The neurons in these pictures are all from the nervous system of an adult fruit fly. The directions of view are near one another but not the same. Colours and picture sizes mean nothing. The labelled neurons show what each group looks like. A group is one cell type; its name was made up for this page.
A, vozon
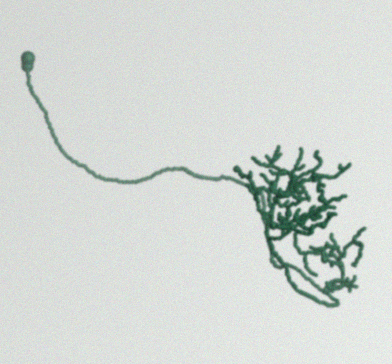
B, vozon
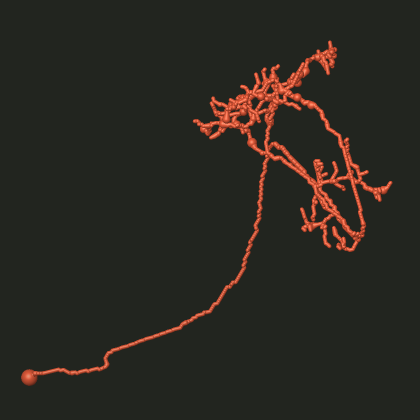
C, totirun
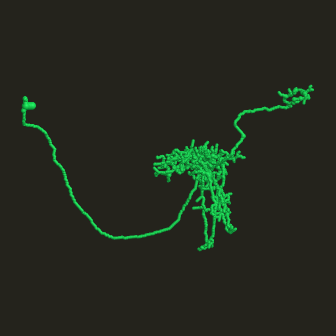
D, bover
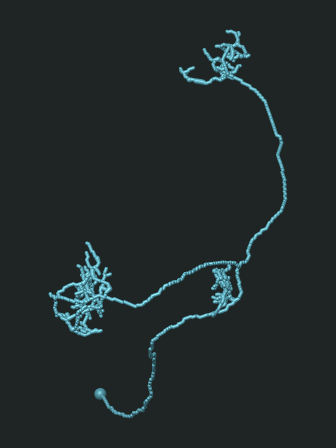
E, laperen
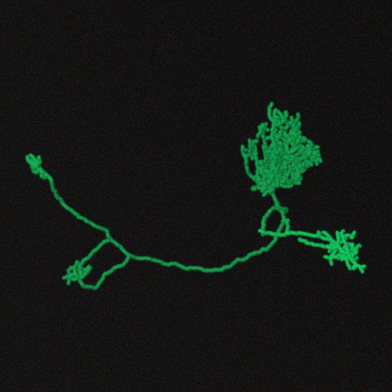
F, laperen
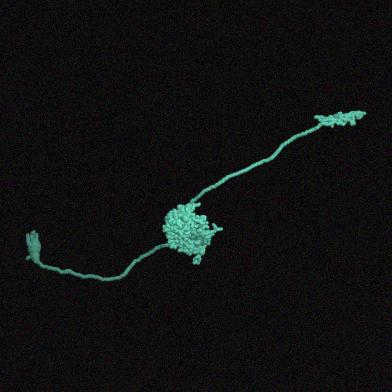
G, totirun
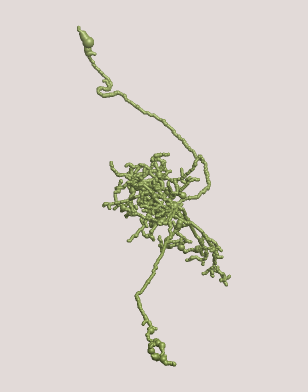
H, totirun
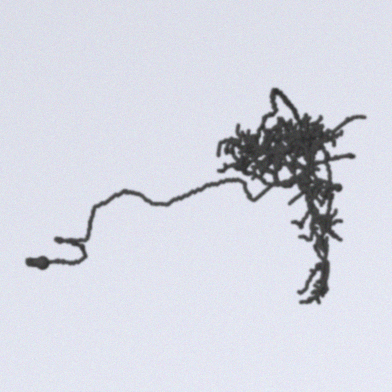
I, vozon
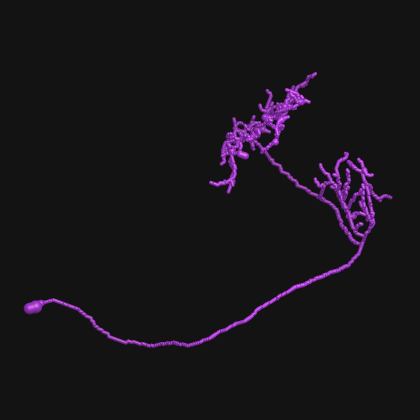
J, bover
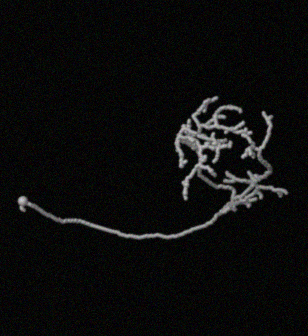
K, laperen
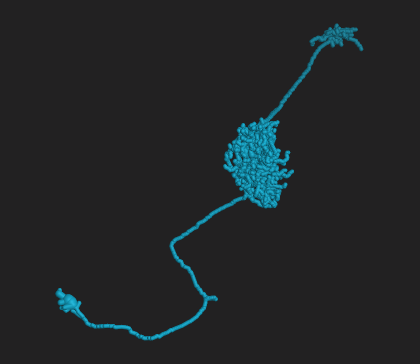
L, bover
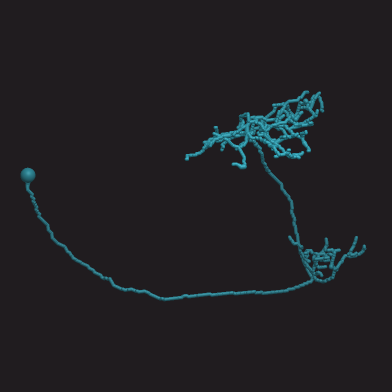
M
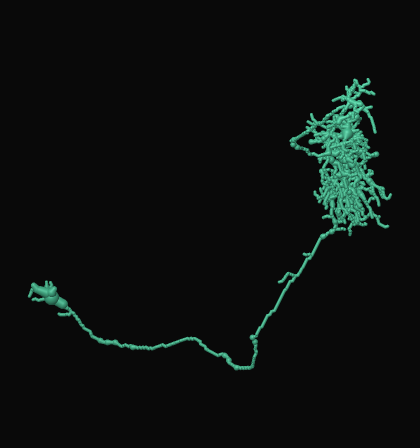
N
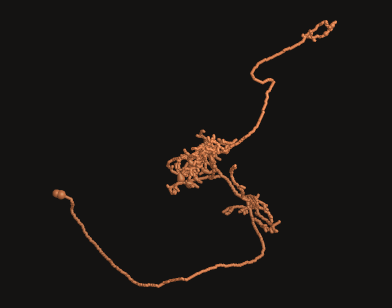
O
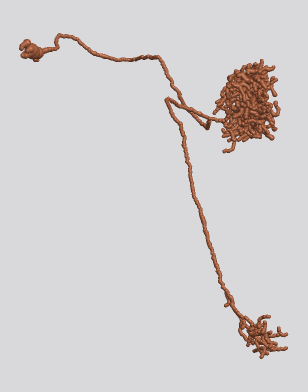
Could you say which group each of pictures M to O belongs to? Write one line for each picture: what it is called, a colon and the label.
M: laperen
N: totirun
O: laperen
